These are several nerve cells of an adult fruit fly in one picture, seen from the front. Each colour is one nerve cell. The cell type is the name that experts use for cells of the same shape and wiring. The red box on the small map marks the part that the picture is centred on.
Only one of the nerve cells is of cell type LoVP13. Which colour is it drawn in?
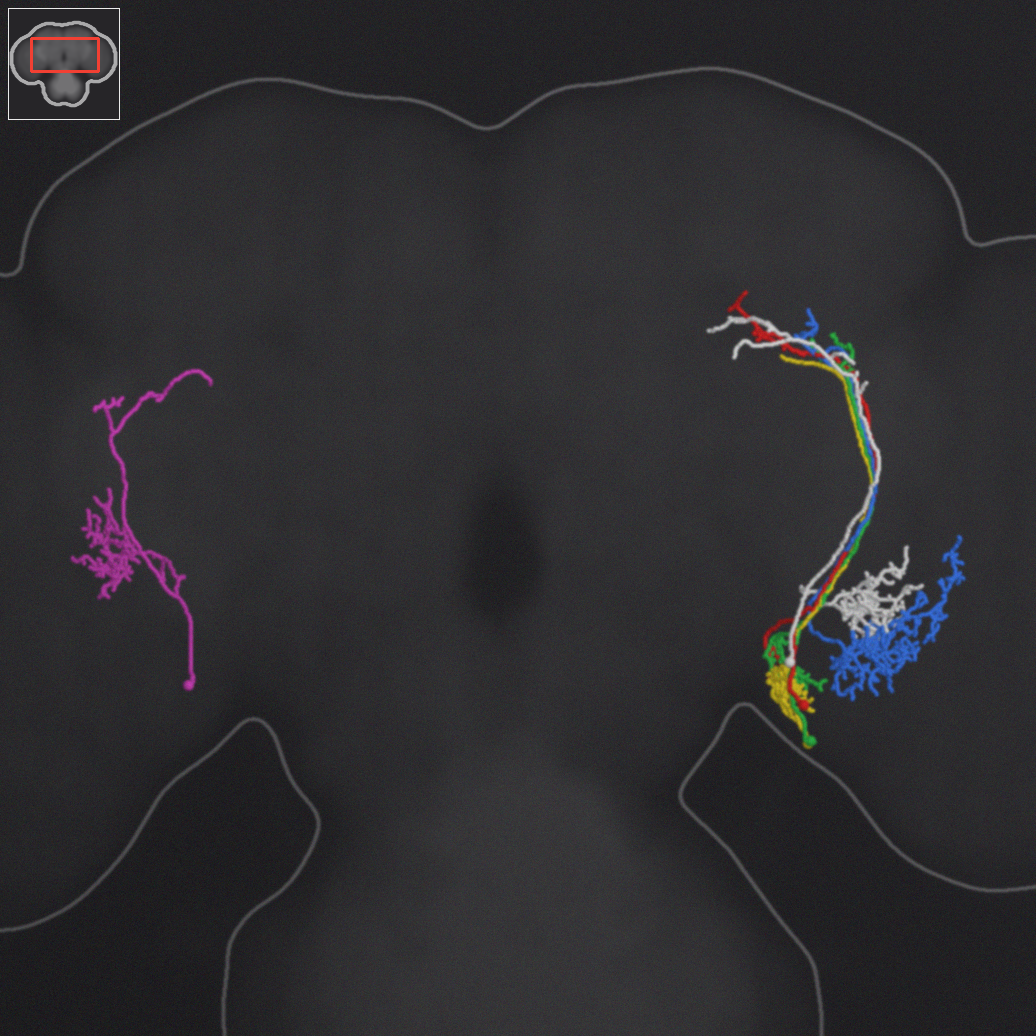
yellow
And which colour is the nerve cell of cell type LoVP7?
green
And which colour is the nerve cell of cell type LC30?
red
